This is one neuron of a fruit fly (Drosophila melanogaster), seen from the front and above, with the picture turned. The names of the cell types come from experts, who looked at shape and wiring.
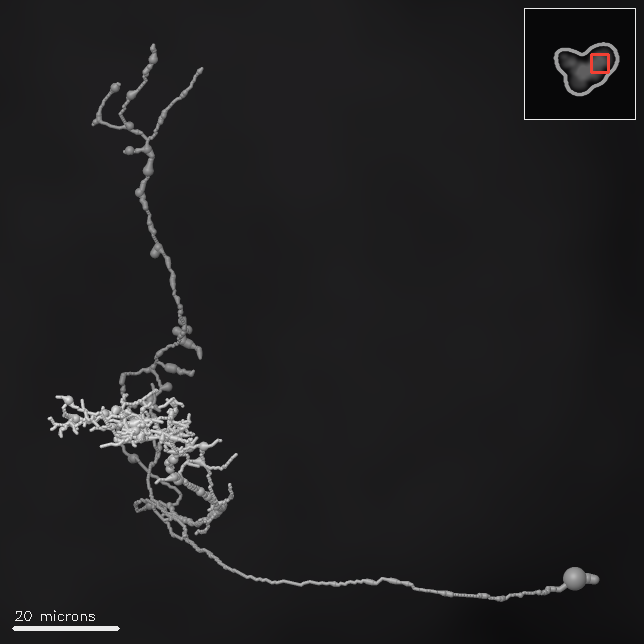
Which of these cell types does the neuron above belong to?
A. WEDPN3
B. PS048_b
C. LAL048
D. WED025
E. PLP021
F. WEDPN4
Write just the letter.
C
